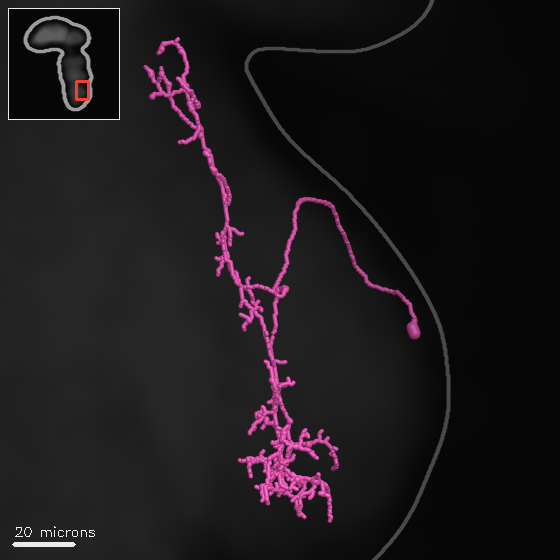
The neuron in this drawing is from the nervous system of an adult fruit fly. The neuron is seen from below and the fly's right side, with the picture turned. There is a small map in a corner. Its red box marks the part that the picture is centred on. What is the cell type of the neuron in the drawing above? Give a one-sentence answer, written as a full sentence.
Under the cell type IN09A051 falls this neuron.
